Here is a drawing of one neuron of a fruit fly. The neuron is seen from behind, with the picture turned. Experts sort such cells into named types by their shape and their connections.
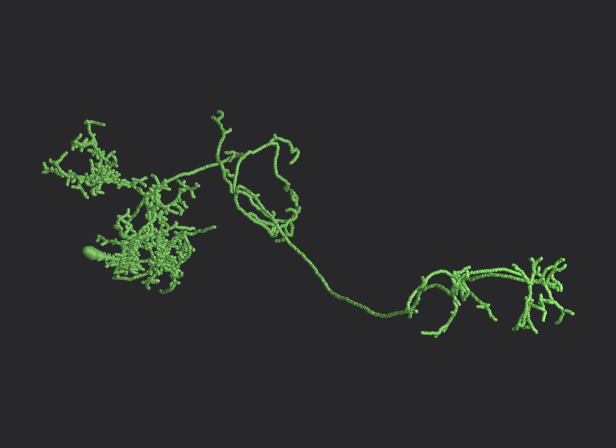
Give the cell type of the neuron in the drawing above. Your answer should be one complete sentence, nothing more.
Classified by cell type, this neuron is DNge040.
